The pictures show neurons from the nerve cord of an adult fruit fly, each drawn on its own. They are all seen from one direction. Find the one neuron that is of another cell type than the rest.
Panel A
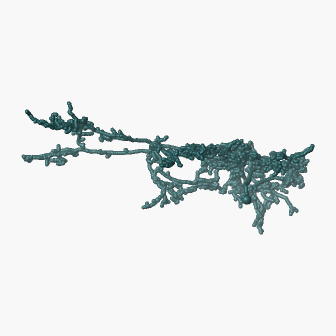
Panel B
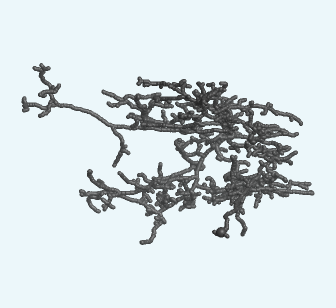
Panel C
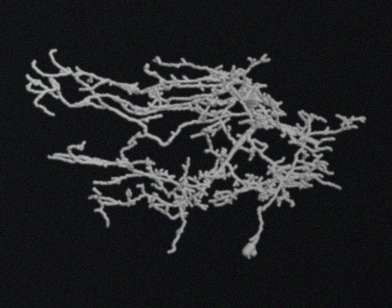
Panel A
